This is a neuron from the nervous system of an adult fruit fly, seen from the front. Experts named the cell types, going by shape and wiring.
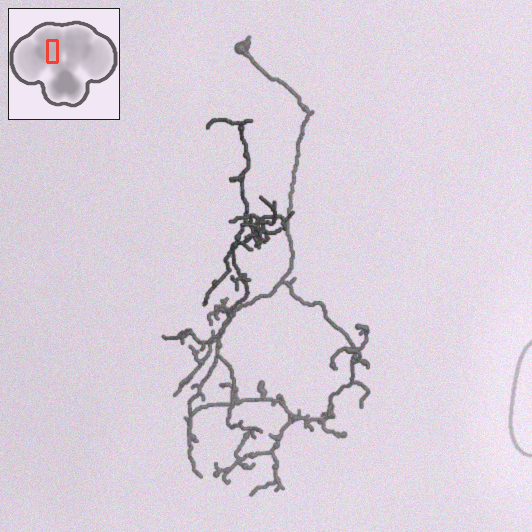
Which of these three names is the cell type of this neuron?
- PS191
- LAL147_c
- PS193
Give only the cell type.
PS193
